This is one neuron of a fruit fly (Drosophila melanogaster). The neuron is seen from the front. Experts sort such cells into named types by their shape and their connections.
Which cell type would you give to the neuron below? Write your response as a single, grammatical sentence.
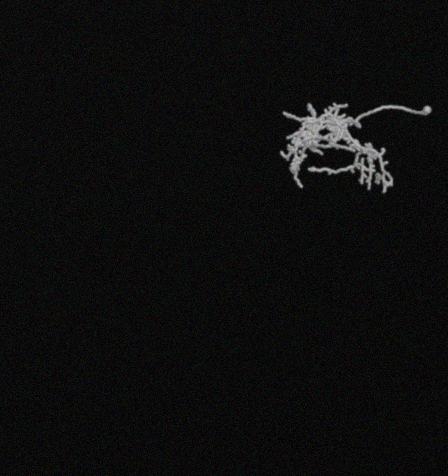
This neuron is included in the cell type LHPD1b1.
